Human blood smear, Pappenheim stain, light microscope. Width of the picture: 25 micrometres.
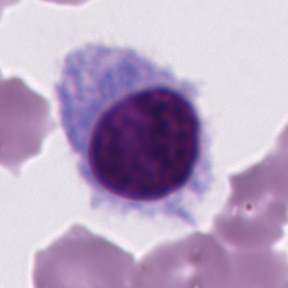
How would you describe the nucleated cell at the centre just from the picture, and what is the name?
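What I notice first is the border, fringed with many fine, hair-like projections. The nucleus sits off-centre, toward the lower right of the cell; it is round in outline and about 10 micrometres across. Its chromatin stains dark purple across the whole nucleus. Looking closer at the cytoplasm, it has a mottled, lacy texture. So this is a hairy cell.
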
